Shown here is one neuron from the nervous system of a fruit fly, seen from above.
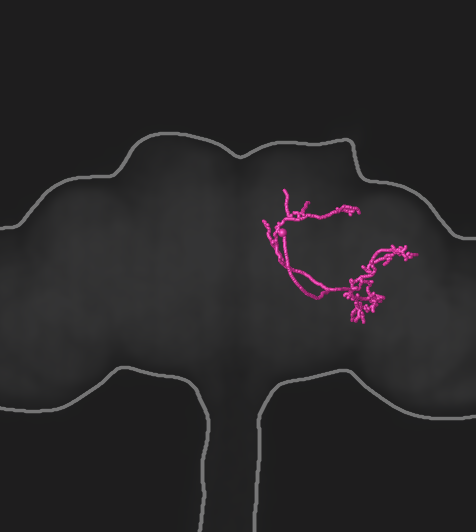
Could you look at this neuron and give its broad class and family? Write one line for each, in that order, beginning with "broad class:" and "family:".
broad class: central-brain intrinsic neuron
family: hemilineage SMPpd1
